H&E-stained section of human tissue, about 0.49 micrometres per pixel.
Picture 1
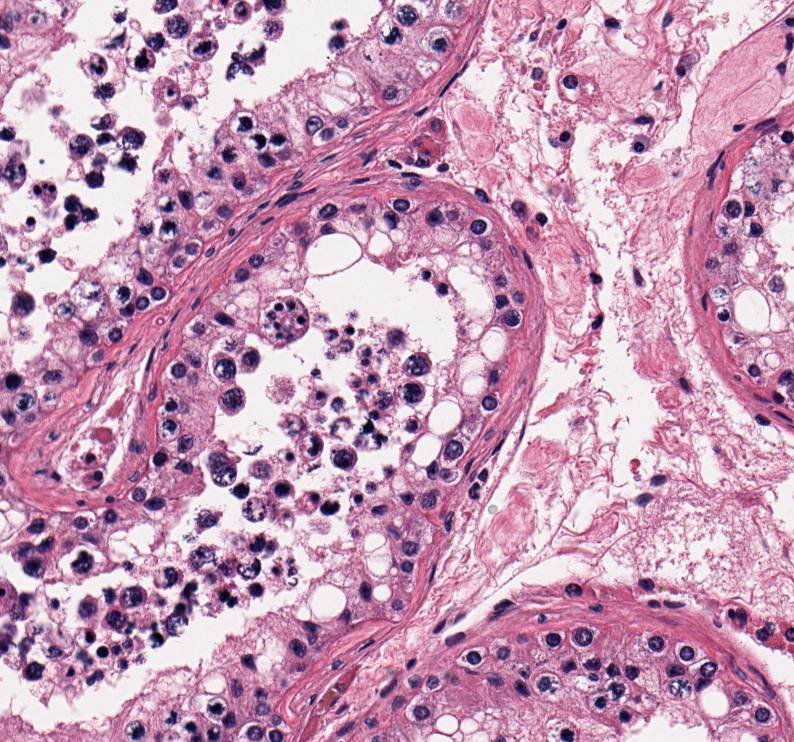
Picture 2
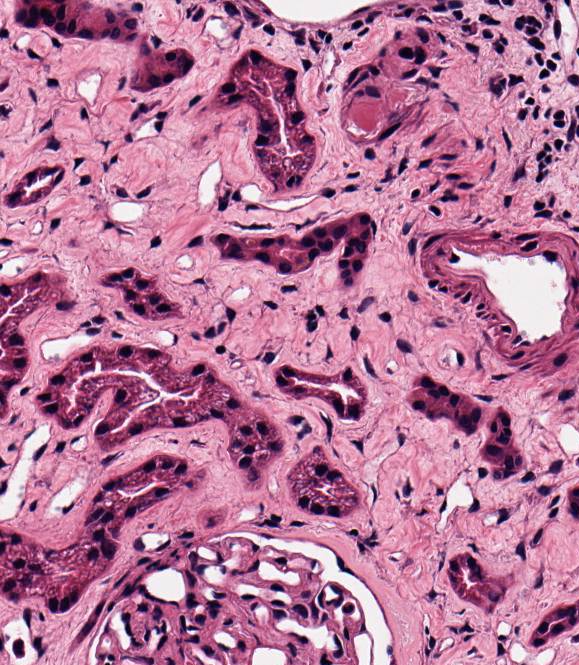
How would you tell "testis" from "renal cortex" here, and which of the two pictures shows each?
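The first picture is testis; the second is renal cortex. In the first, rounded tubules are cut across, with interstitial tissue between them. Each has a thick pink fibrous wall with flattened, spindle-shaped nuclei running around it, and a lining of several layers of rounded cells, many with large round nuclei of coarsely clumped dark chromatin. In the second, small tubules lie widely apart in abundant stroma, and at the bottom centre a glomerulus shows open capillary loops in a clear space inside a thin capsule.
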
